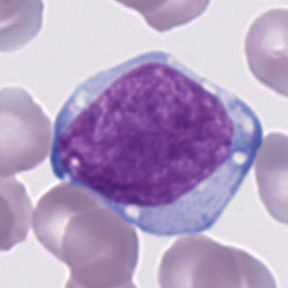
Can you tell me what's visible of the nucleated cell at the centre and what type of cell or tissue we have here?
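An angular outline, with several fairly straight edges meeting at corners, bounds the cell. Its cytoplasm is pale blue and shows no granules. A few small, clear round spots lie in the cytoplasm near the edge of the nucleus. The cell is a myeloblast.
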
